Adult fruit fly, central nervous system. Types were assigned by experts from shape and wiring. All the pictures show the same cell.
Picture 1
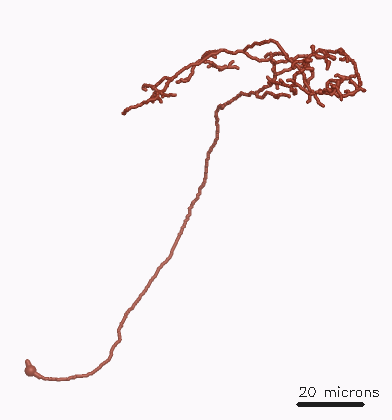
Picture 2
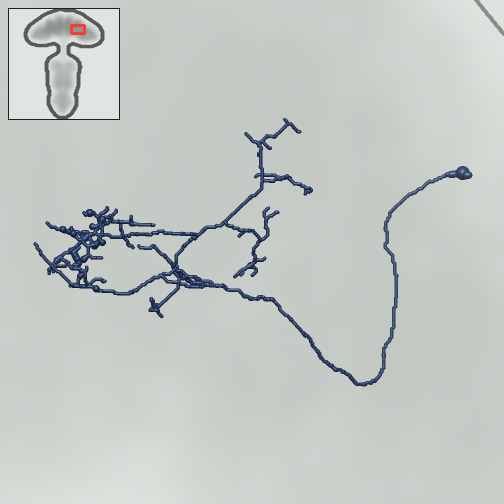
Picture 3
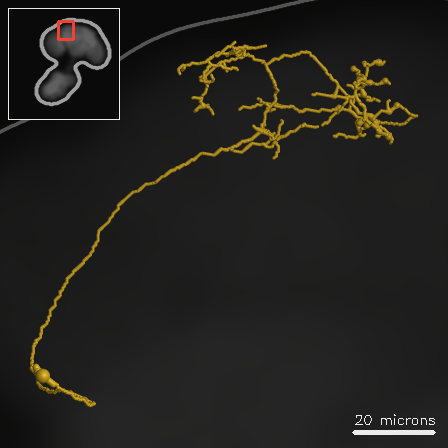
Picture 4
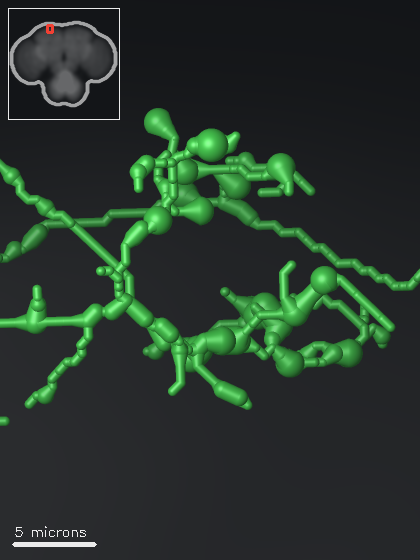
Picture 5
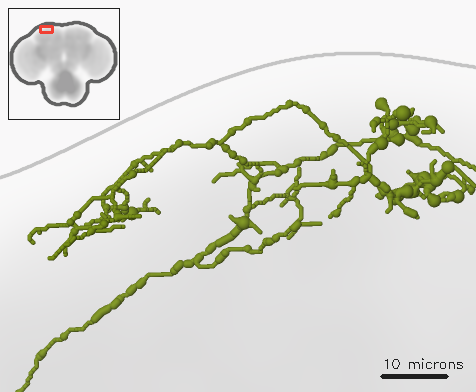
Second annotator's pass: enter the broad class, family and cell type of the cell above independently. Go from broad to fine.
central-brain intrinsic neuron; hemilineage SLPpl3; CB1178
